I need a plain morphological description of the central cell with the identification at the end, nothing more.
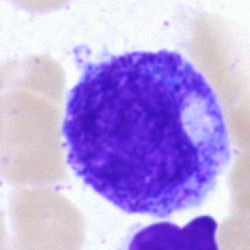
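Looking closely, the nucleus fills most of the cell. Around it the cytoplasm makes a narrow rim, widest on the right, and it is pale blue. Against the right side of the nucleus sits a pale clear area. This is a promyelocyte.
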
